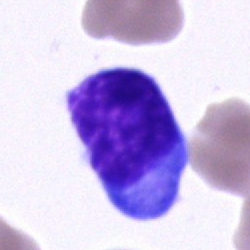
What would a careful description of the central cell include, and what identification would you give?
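Shape first: an oval cell, long axis running upper left to lower right. The nucleus fills most of the cell and lies toward the upper end. Its chromatin: dark purple, mottled with lighter patches. The upper left edge is slightly ragged. This cell is a blast.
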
